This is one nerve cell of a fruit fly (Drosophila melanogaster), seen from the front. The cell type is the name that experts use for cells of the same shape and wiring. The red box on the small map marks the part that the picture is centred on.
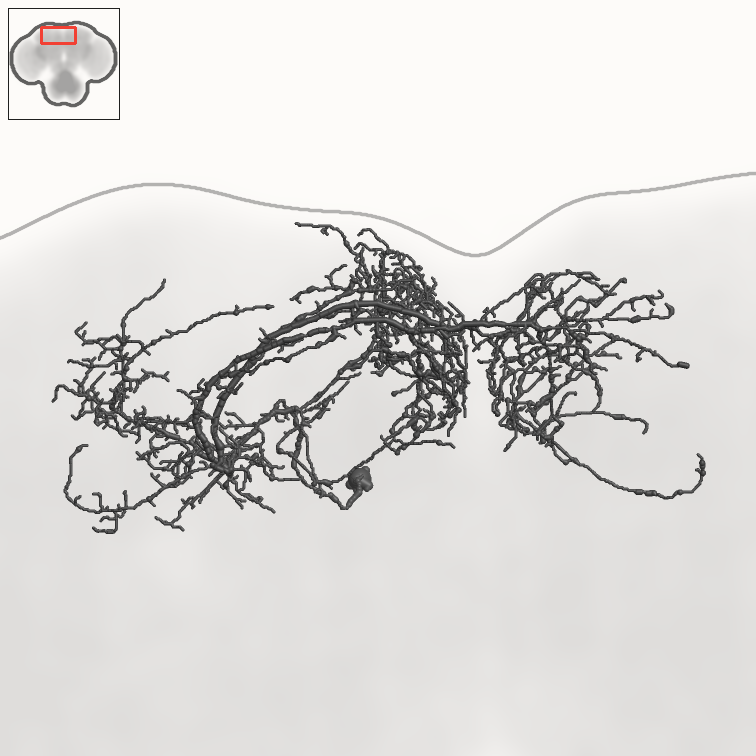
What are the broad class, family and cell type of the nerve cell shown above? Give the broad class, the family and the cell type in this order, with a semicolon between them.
central-brain intrinsic neuron; hemilineage DM4_dorsal; pC1x_d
